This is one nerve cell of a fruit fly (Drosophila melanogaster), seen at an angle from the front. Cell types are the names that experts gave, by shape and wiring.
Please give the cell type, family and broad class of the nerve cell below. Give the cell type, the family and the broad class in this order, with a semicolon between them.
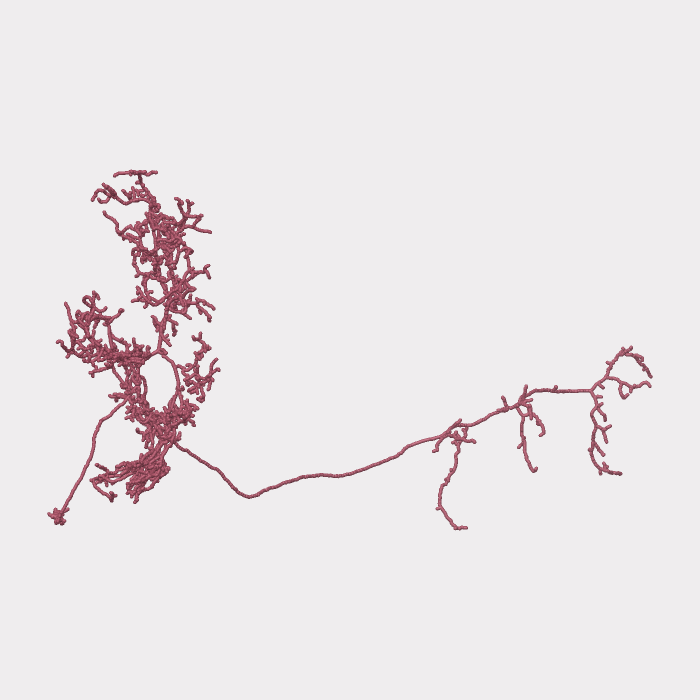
DNg90; hemilineage MX3; descending neuron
